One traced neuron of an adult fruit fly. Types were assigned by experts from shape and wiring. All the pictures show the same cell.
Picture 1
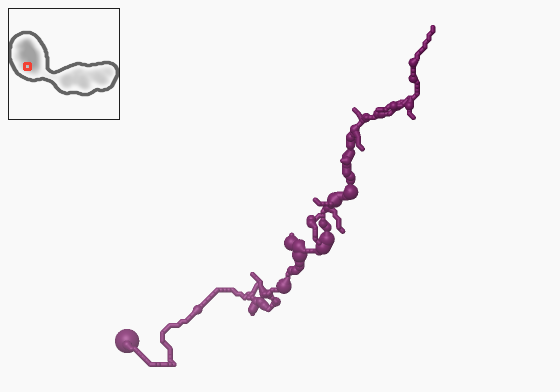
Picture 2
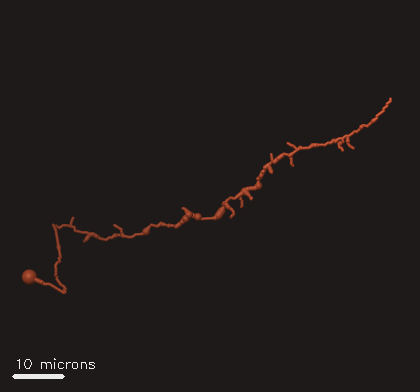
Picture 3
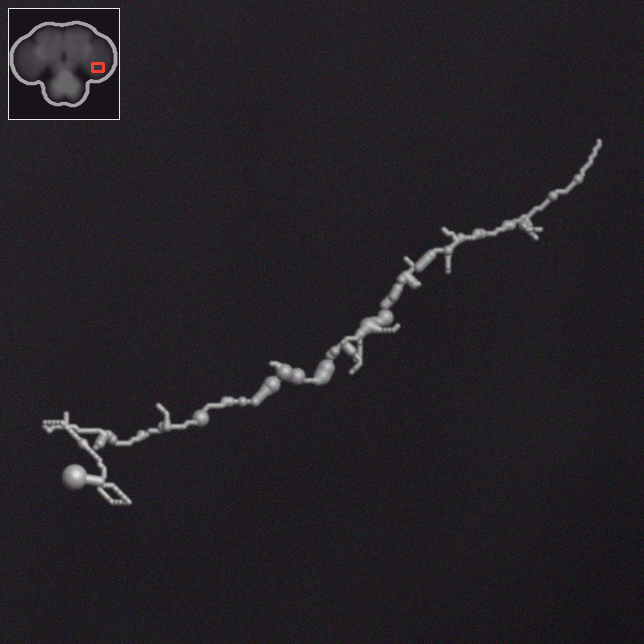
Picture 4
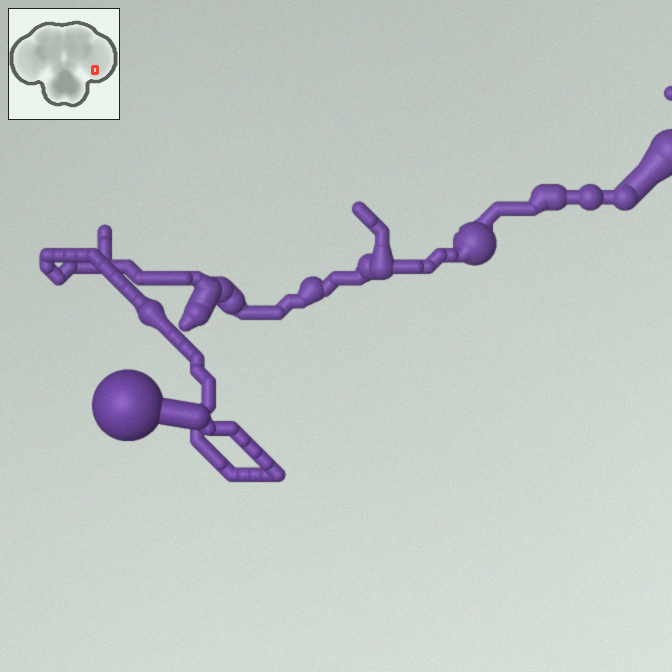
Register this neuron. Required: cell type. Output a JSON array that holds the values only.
["Dm3b"]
